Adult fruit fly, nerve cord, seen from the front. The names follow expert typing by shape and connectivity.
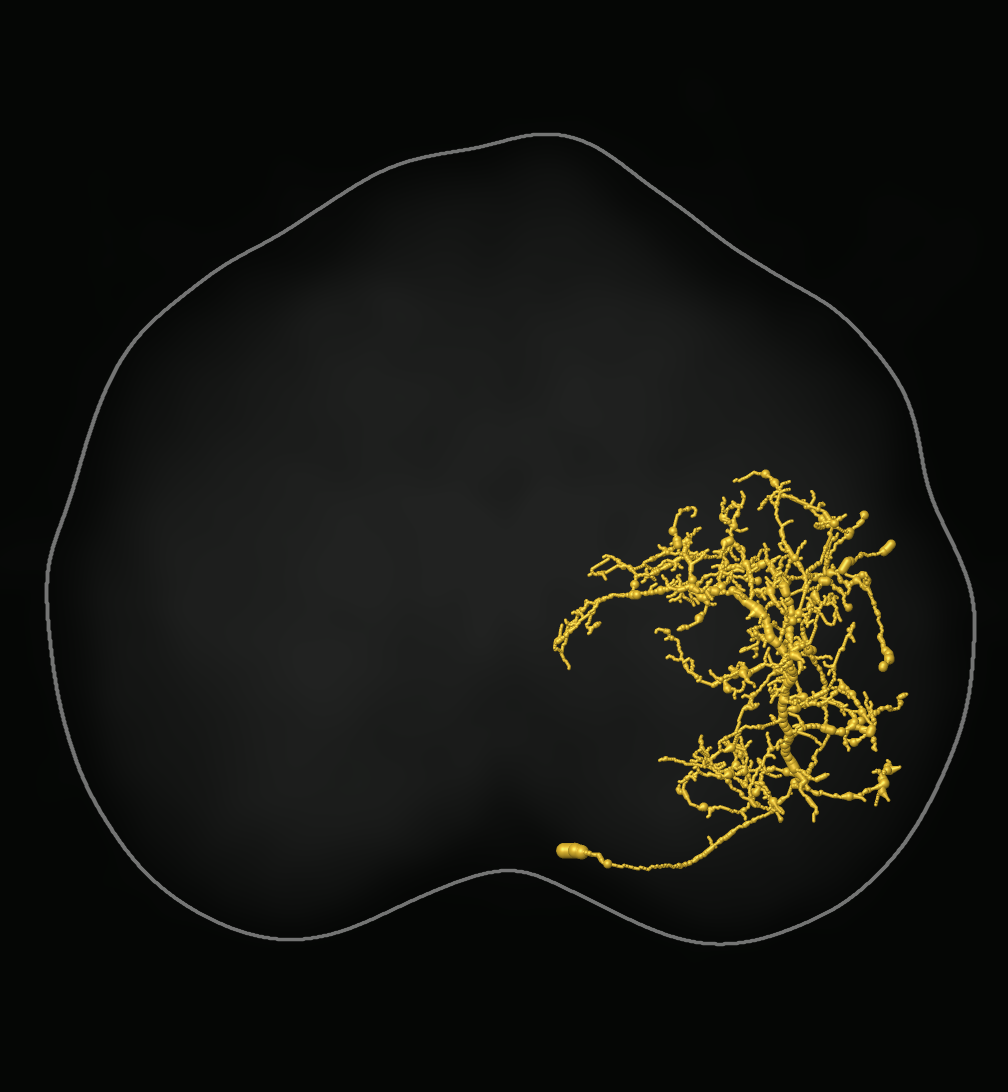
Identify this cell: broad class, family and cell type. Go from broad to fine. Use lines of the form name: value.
broad class: nerve-cord intrinsic neuron
family: hemilineage 04B
cell type: IN04B031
